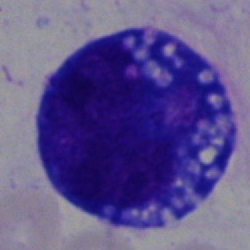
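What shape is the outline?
Round.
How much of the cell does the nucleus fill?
Most of it.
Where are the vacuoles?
Mostly along the right side and top, and the cytoplasm has no pink granules.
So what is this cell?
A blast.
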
